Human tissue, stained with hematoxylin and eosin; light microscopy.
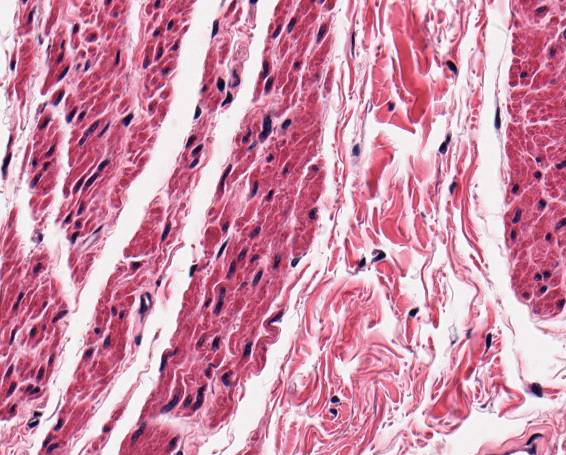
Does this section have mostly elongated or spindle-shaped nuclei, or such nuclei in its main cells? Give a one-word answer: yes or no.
Yes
